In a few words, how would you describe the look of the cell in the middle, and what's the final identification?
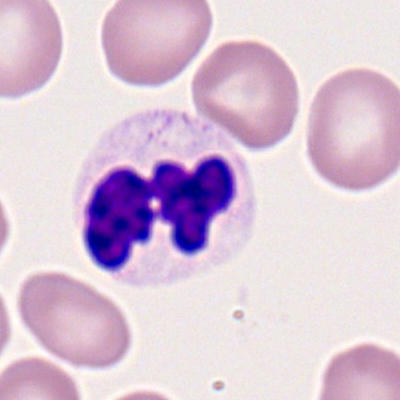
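The cell has a smooth, round outline. Its nucleus consists of two main lobes positioned side by side, one on the left and one on the right. Fine, faint pinkish granules occupy the cytoplasm, in which no vacuoles are seen. The cell is a segmented neutrophil.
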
